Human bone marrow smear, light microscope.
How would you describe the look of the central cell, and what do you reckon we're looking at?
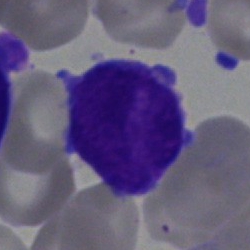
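So, the outline's roughly round, and the nucleus takes up nearly the whole cell. You only get a very thin rim of cytoplasm at the edge. At the upper right, small rounded blebs project from the surface. That's a blast.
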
